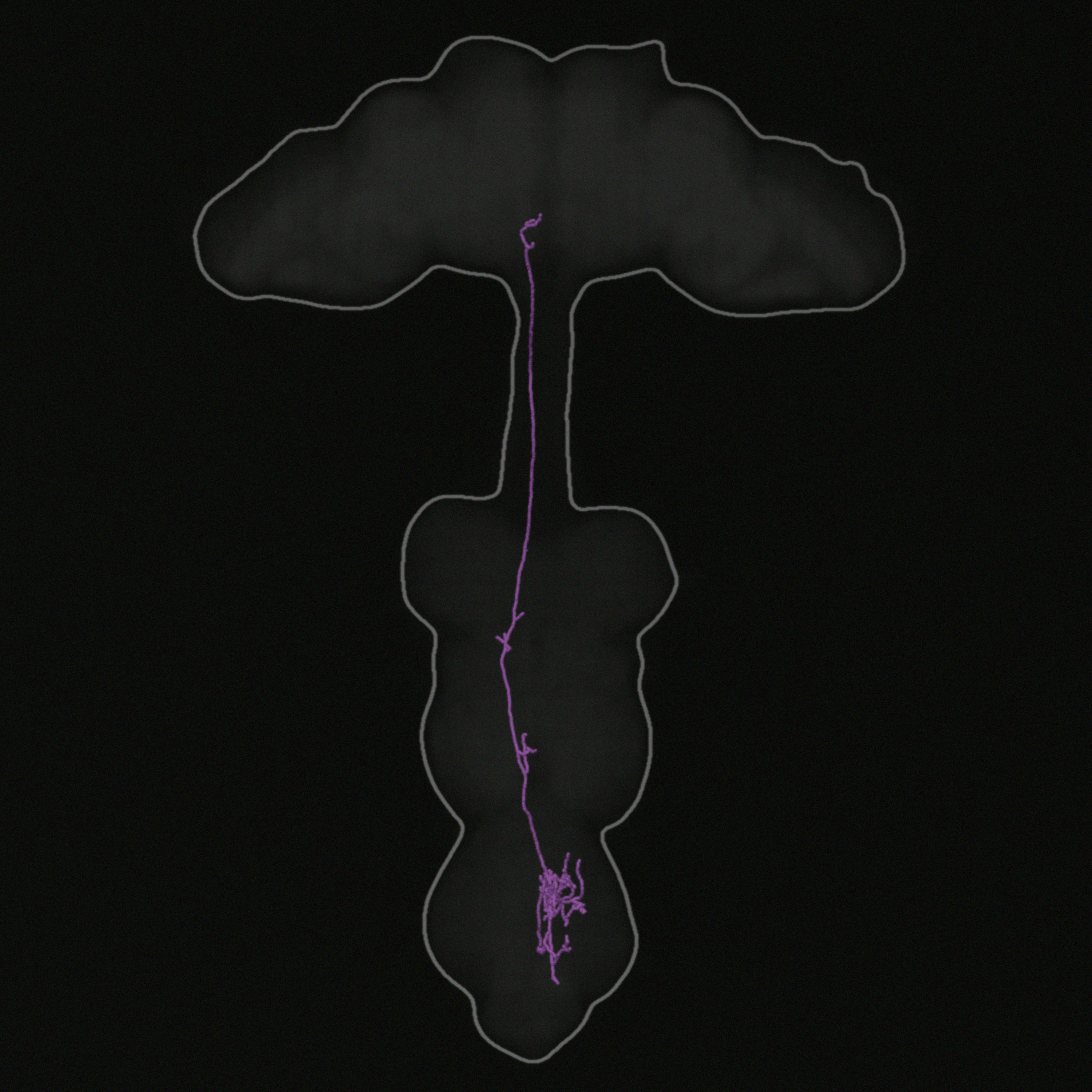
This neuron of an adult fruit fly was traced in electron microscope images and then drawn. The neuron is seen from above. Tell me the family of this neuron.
hemilineage 10B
